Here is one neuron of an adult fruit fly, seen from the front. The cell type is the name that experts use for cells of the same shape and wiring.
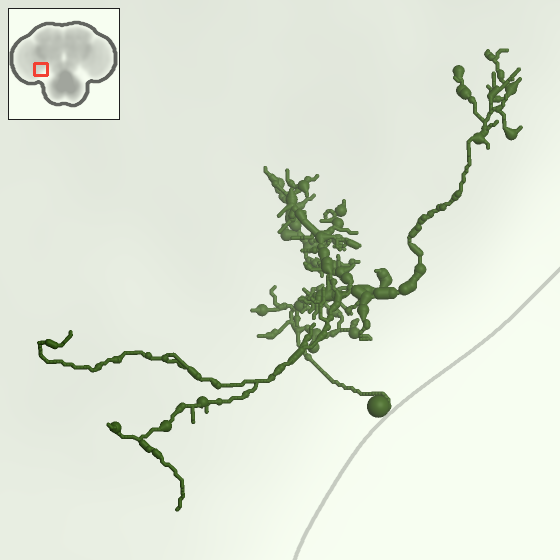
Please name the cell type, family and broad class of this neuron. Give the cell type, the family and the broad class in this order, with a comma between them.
Y12, Y, optic-lobe intrinsic neuron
